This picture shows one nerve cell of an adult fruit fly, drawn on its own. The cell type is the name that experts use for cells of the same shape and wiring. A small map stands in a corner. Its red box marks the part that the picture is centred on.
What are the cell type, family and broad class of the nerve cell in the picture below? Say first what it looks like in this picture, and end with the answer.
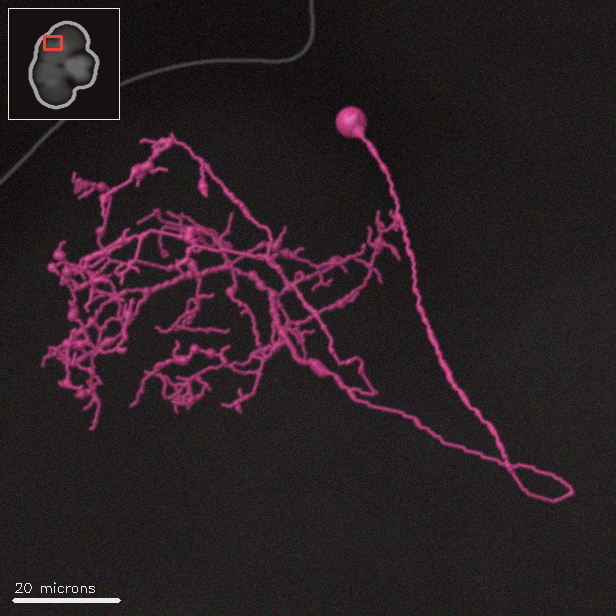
From left to right in the picture it spans about 100 microns. Dozens of branch ends can be seen. The cell type is LHPV2b4. Its family is hemilineage VPNp&v1_posterior. It is a central-brain intrinsic neuron.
